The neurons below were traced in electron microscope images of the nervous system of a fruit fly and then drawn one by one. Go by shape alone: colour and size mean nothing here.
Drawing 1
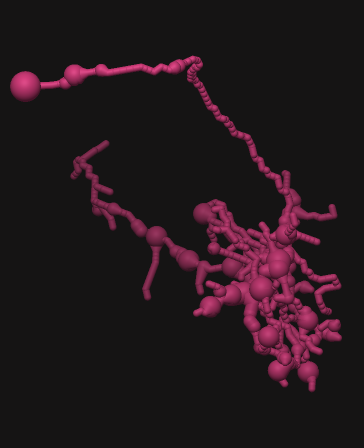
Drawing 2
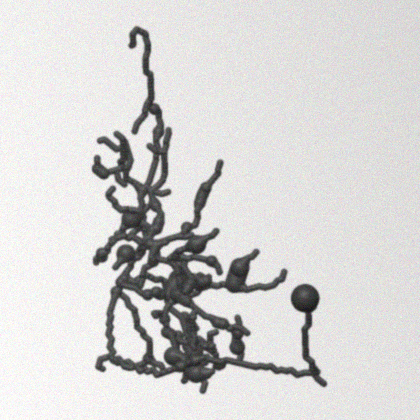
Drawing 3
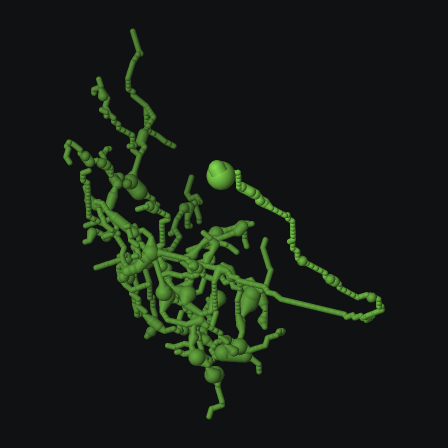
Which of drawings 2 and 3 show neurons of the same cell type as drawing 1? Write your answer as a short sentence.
Drawing 2 and drawing 3 are of the same cell type.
